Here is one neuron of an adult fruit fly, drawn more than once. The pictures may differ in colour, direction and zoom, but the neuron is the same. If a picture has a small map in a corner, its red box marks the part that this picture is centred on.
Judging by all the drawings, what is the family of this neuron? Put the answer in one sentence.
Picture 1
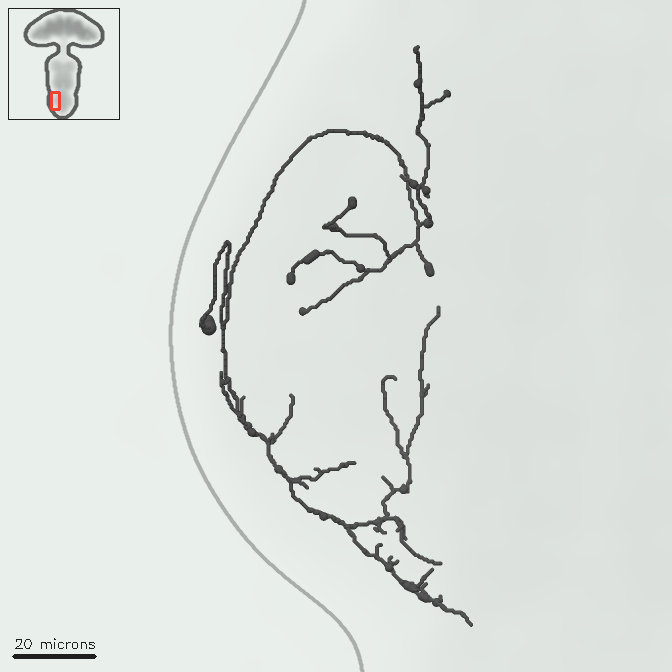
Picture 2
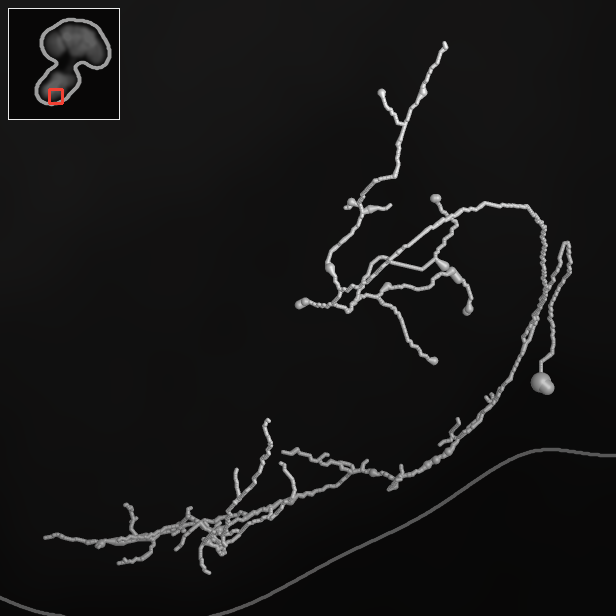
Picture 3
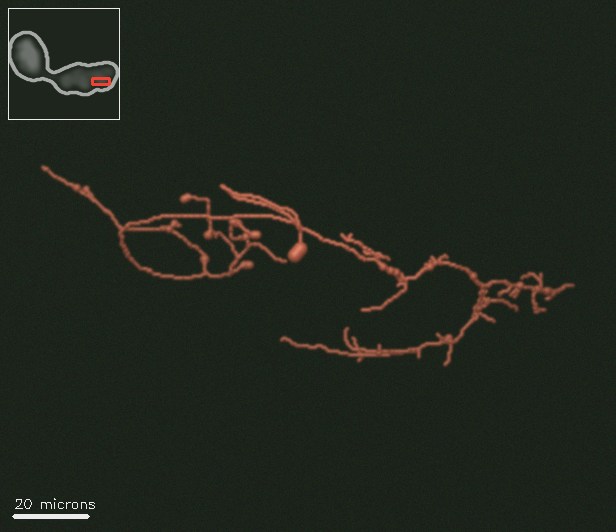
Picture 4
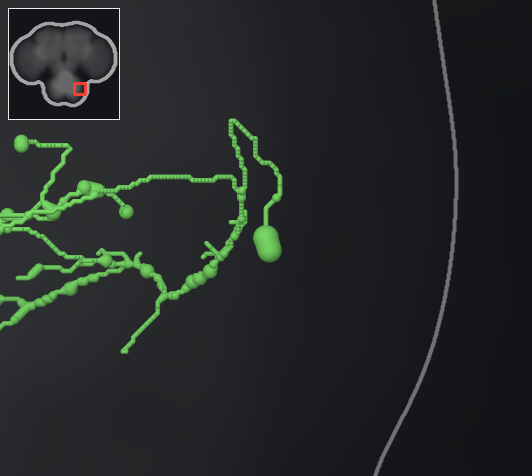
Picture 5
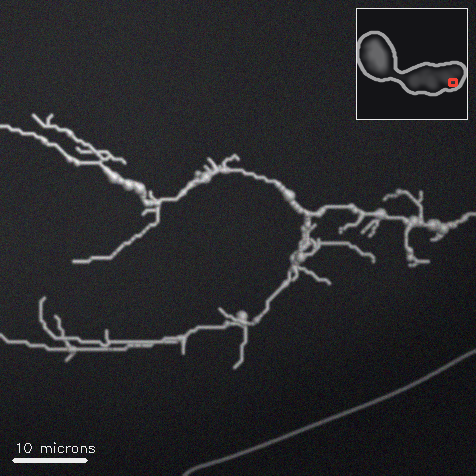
The family is hemilineage 09A.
